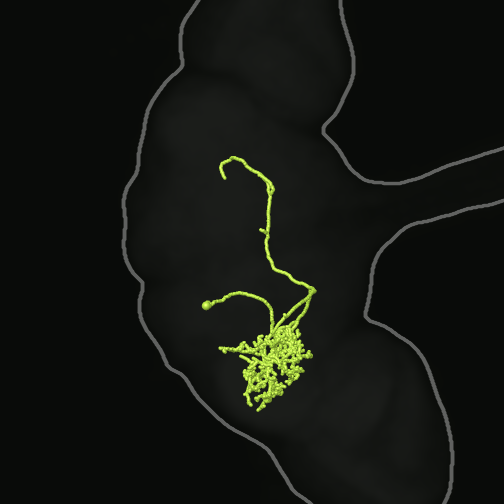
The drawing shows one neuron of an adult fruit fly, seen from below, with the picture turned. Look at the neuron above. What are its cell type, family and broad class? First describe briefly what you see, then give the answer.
It lies in the brain. Its cell body lies in the middle of the picture. It is of cell type AVLP452. Its family is hemilineage LALv1_ventral. Its broad class is central-brain intrinsic neuron.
